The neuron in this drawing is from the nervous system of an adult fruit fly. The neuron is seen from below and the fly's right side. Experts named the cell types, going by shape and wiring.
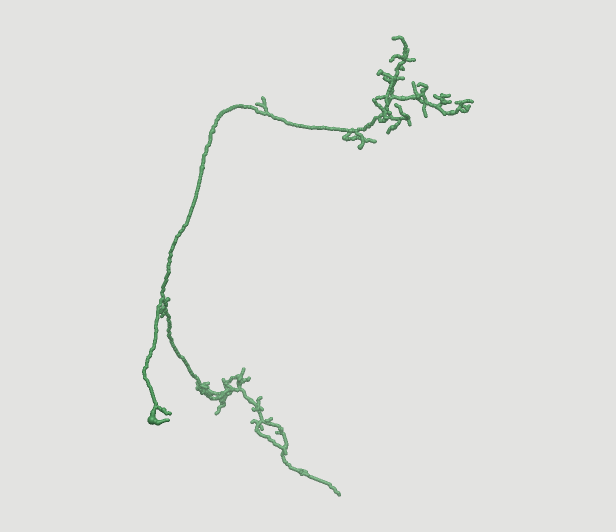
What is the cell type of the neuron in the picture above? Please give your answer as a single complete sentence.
Among cell types, the one for this neuron is AMMC005.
